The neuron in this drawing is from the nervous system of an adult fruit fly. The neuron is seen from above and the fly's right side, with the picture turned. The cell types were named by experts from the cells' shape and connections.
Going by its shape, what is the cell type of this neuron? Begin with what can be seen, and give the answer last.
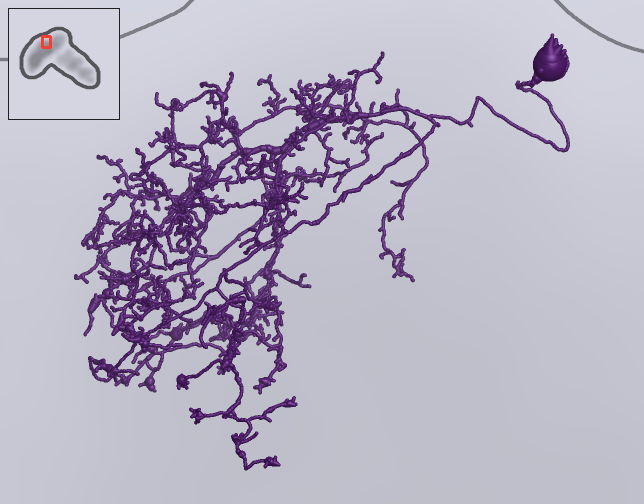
The cell body can be seen at the upper right of the picture. The picture shows more than a hundred branch ends. Its broad class is central-brain intrinsic neuron. The cell type is CB2404.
